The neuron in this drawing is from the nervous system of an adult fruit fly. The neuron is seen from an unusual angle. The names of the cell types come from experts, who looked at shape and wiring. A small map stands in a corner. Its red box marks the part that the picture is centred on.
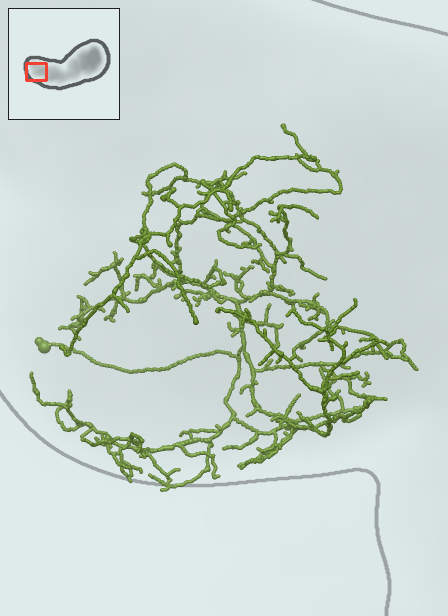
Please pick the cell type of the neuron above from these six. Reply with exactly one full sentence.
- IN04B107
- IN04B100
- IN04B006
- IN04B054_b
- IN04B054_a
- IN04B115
The neuron here is of the cell type IN04B054_b.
